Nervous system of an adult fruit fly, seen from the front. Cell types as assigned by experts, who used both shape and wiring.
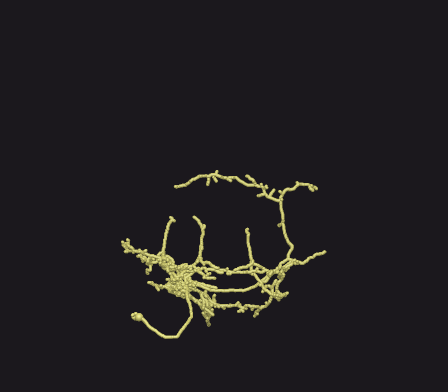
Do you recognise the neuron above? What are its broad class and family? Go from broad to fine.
central-brain intrinsic neuron; hemilineage MX7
